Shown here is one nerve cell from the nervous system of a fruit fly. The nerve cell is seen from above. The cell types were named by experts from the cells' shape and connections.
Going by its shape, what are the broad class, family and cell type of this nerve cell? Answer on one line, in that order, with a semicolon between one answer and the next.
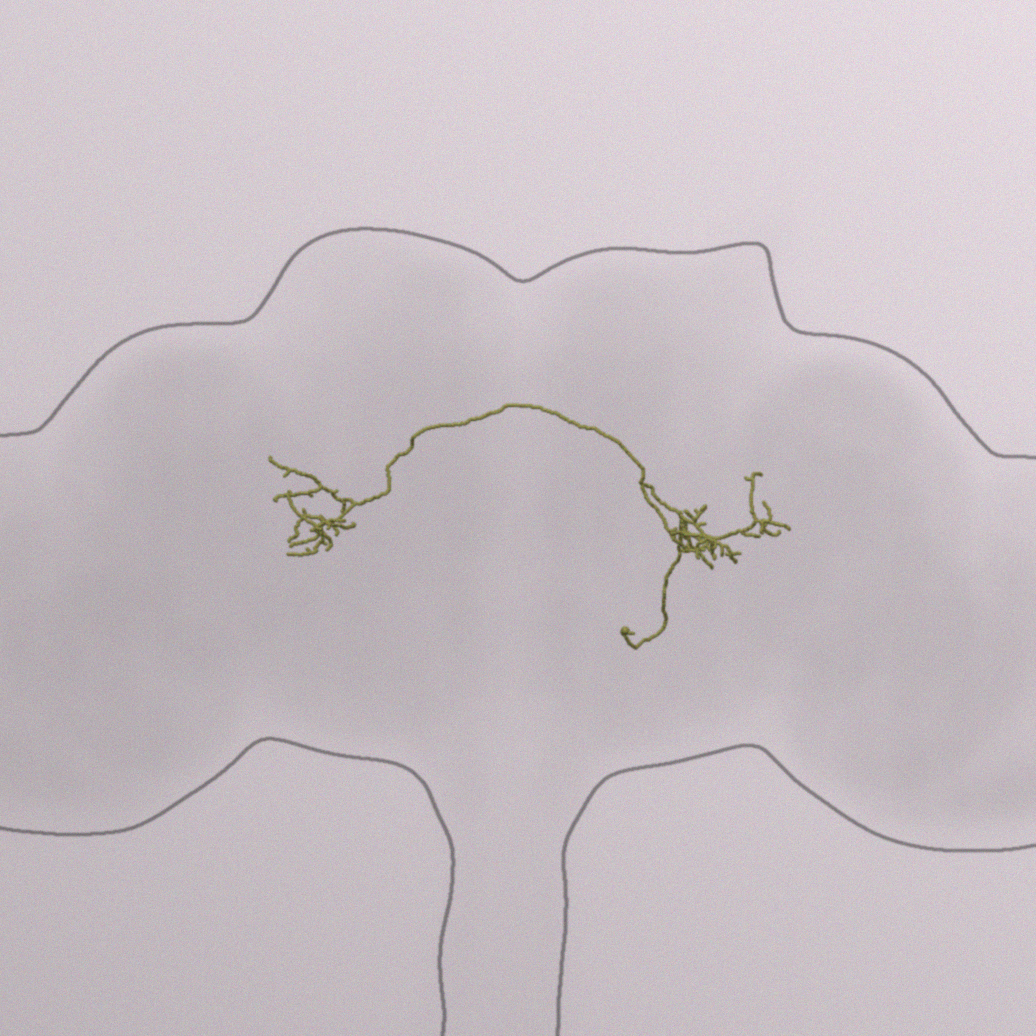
central-brain intrinsic neuron; hemilineage DM6_dorso_lateral; SLP405_a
